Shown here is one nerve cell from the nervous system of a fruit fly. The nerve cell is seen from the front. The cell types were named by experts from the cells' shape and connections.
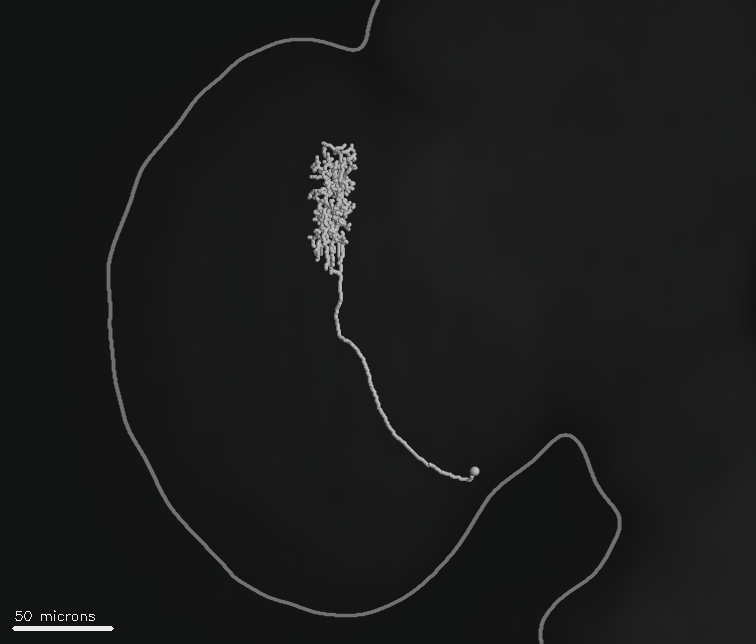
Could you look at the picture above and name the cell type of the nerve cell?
Pm1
